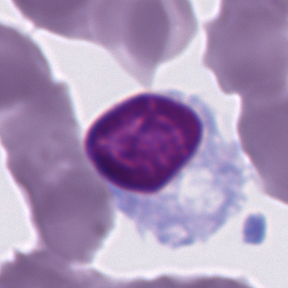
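Hairy cell, stained peripheral blood smear. Nucleus off-centre, toward upper left. Chromatin dense, dark purple; no nucleolus visible. Outer edge of cytoplasm irregular and ragged.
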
